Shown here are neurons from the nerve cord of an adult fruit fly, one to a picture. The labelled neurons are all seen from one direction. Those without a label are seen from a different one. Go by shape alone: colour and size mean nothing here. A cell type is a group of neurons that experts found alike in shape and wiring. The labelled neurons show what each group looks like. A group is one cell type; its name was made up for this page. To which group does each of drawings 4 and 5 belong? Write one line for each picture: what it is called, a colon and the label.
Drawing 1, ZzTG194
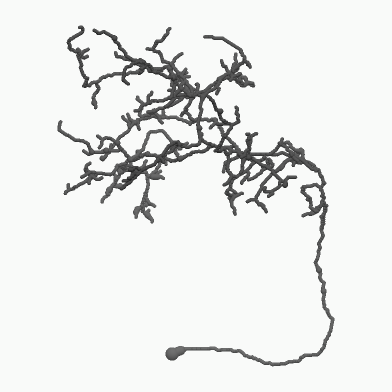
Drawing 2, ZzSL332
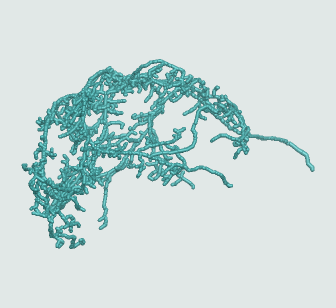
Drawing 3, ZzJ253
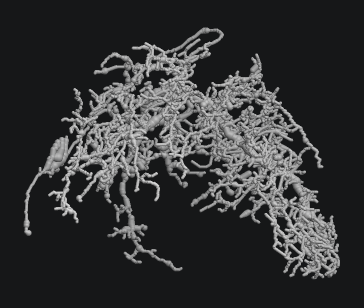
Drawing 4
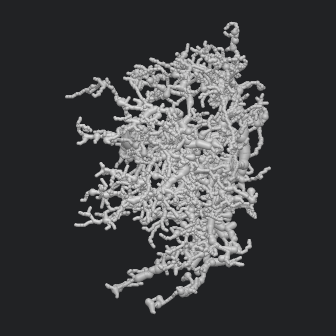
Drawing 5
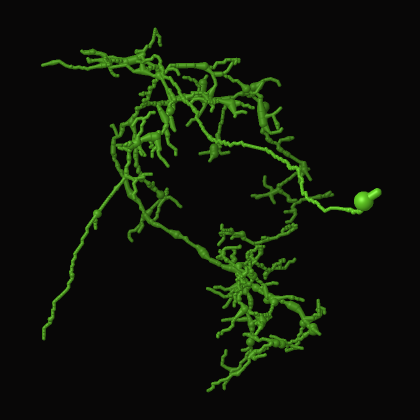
4: ZzJ253
5: ZzTG194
